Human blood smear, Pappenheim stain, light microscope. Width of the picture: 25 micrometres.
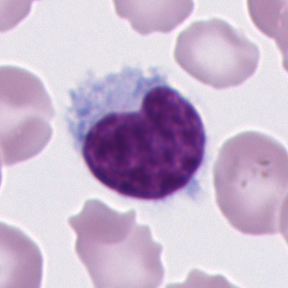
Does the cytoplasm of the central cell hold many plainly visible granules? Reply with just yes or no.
No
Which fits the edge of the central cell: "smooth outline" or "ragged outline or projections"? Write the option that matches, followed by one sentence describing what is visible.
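Ragged outline or projections. Fine hair-like projections fringe the cell border on the upper left.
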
